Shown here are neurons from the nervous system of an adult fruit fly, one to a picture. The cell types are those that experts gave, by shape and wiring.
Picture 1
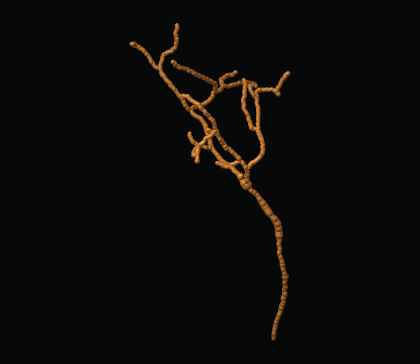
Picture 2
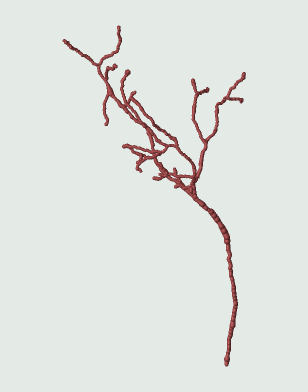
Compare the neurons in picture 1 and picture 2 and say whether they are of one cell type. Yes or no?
yes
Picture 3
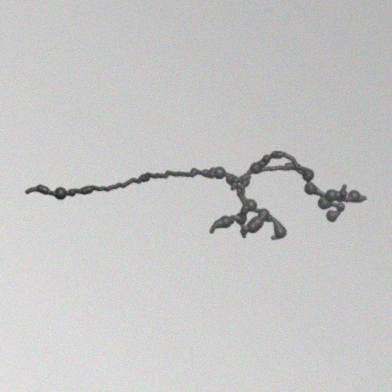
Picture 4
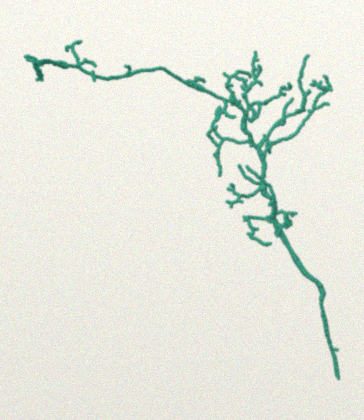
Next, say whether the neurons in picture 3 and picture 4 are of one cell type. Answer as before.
no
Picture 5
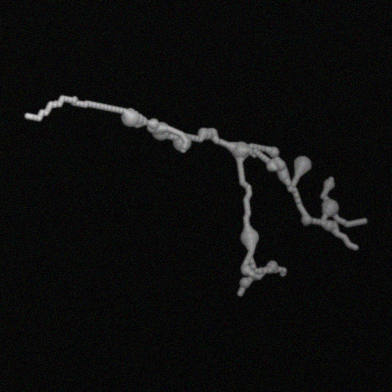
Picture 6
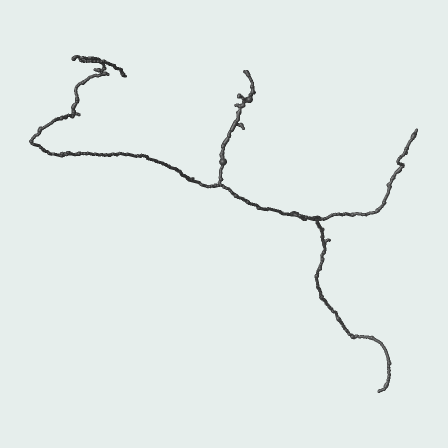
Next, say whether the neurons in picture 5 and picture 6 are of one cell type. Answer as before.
no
